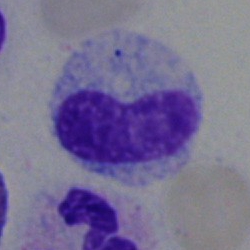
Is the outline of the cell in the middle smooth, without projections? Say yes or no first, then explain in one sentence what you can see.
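Yes. The cell outline is round and smooth.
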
